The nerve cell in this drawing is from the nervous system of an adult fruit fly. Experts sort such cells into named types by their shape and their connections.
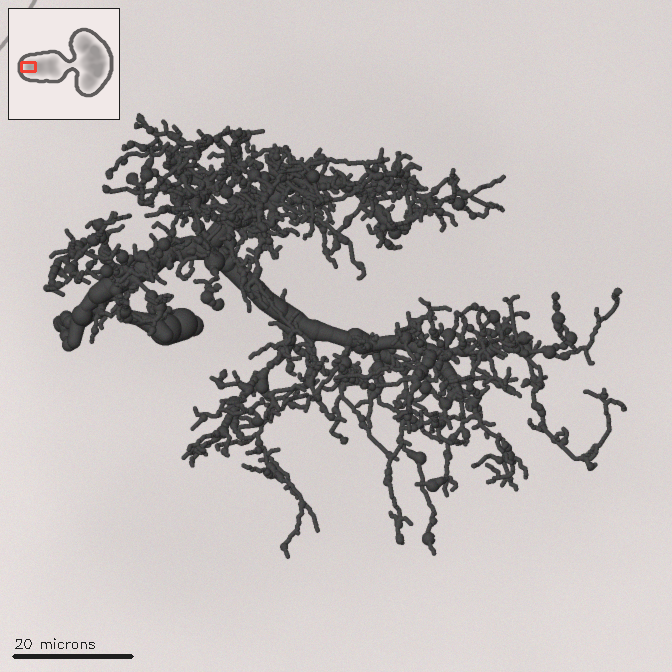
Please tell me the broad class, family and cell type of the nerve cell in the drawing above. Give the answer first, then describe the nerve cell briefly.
Its broad class is motor neuron of the nerve cord. Its family is MNad. It is of cell type MNad20. It is in the nerve cord and does not reach the brain. By the scale bar it is about 100 microns wide in this view. More than a hundred branch ends can be seen.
